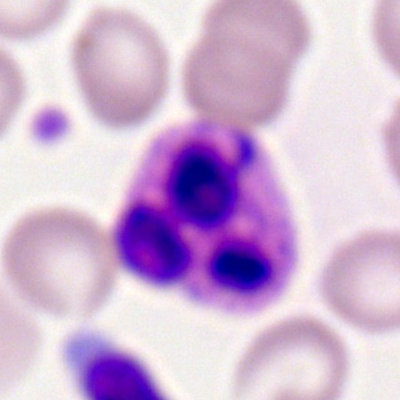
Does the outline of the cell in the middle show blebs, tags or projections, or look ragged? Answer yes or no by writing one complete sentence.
No, the border of this cell is smooth instead of ragged.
